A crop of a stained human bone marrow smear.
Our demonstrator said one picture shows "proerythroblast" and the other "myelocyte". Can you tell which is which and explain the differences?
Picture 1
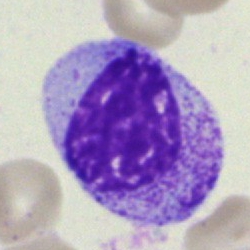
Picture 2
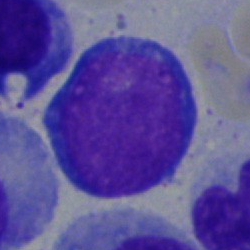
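Myelocyte in picture 1, proerythroblast in picture 2. Chromatin: dark purple and clumped, with small pale gaps between the clumps, in picture 1; fine and evenly spread, not clumped, in picture 2.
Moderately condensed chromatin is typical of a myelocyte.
Cytoplasm: pale blue in picture 1; deep blue in picture 2, forming only a narrow rim around the nucleus, with no visible granules. Outline: oval in picture 1, roughly round in picture 2, smooth in both. Nucleolus: none distinct in picture 1.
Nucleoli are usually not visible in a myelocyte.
Vacuoles: none in either cytoplasm. Surroundings, picture 1: red cells lie around the cell without covering it.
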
